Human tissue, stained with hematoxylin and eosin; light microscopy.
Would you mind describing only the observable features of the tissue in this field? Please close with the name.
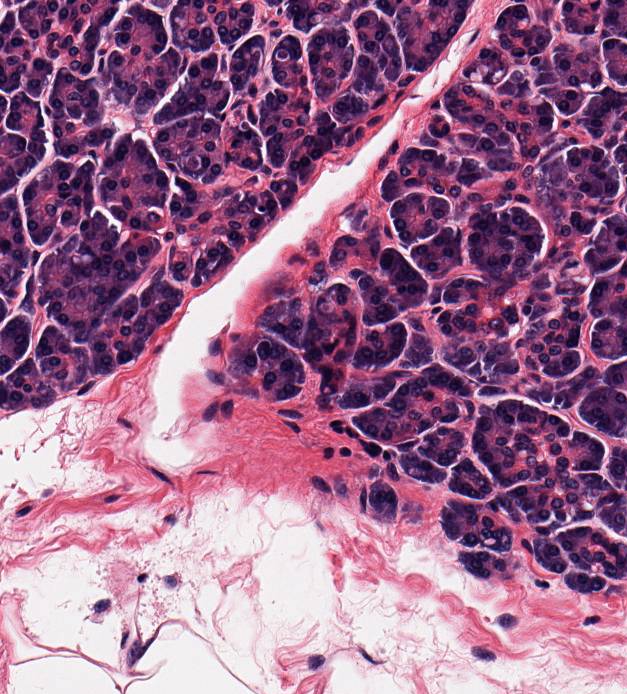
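Acini closely packed in upper and right parts of field. Acinar nuclei round, dark, placed toward outer edge of each acinus. Thin band of pink collagen lines the cleft, widening where it ends near lower middle. Lower left: loose, pale connective tissue, wispy pink fibres, scattered spindle-shaped nuclei. Tissue: pancreas.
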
